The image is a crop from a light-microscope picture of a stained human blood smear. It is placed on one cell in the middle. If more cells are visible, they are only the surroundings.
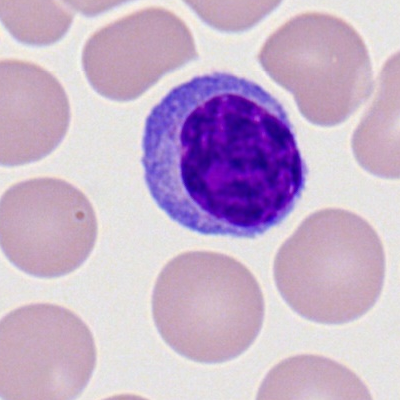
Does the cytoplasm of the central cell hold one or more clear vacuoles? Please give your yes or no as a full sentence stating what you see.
No, vacuoles are absent from the cytoplasm of the cell.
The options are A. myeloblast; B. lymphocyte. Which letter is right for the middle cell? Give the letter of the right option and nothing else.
B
